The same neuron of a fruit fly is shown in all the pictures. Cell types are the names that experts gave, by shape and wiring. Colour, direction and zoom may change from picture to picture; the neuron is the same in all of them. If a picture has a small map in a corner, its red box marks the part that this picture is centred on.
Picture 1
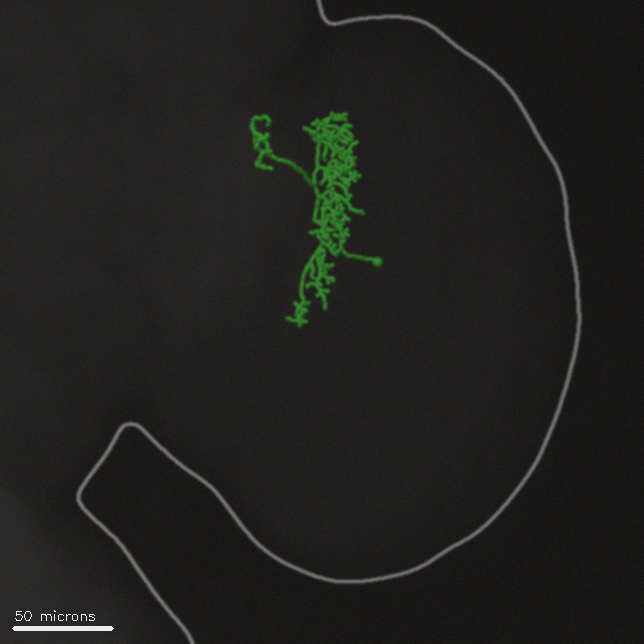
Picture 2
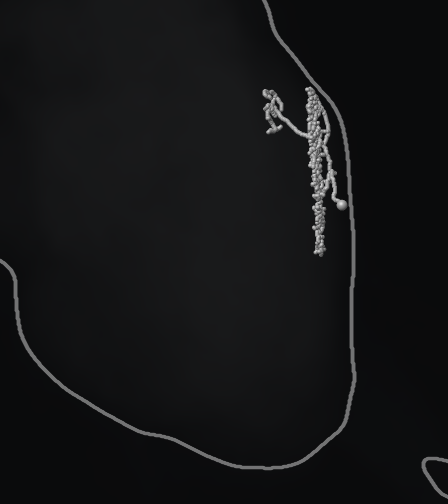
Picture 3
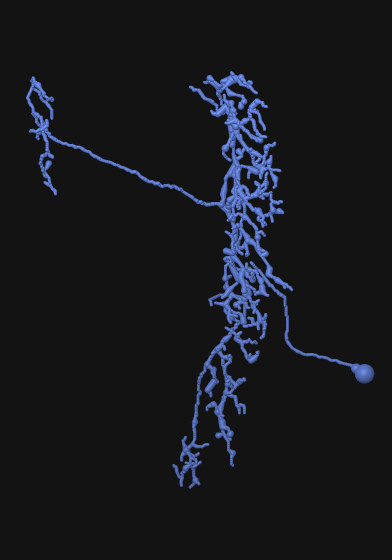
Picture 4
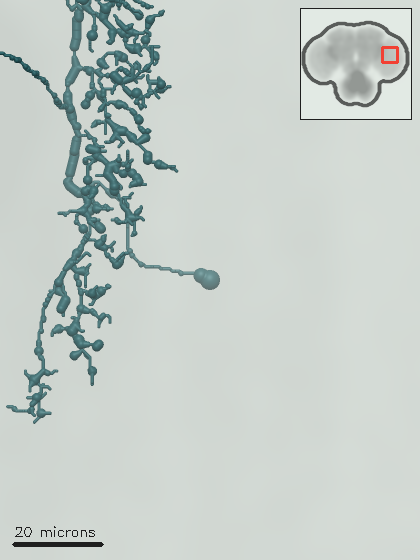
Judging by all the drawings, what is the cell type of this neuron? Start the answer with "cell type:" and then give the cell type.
cell type: Tlp14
